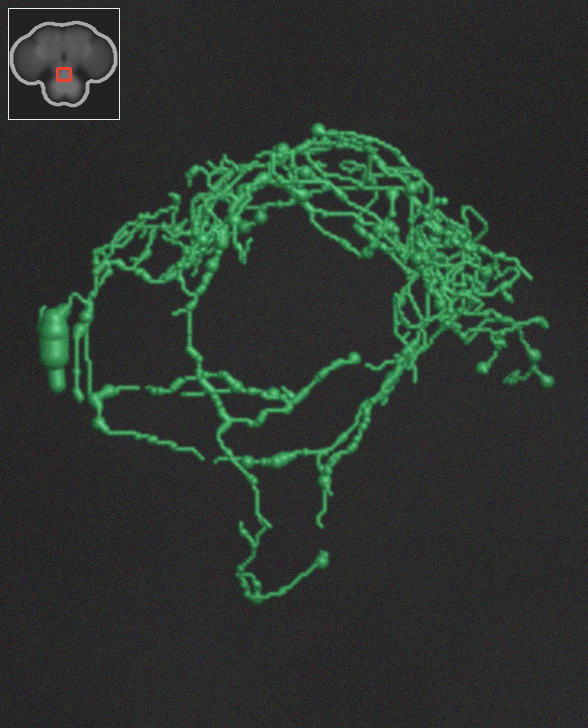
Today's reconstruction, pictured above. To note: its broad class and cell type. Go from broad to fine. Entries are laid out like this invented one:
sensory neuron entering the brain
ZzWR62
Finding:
nerve-cord intrinsic neuron
INXXX326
